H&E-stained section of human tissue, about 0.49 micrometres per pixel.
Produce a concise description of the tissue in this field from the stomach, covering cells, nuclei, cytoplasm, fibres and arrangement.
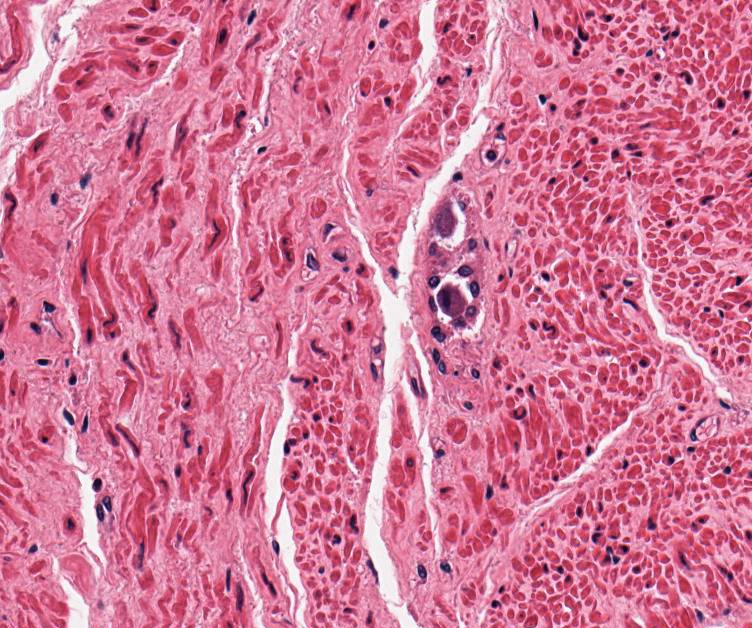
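You've got bundles of smooth muscle here, cut in several different planes. Over on the right the cells are sectioned across, so they show up as small rounded profiles. Where they're cut lengthwise, the nuclei look elongated and dark blue. The muscle cell cytoplasm takes a bright pink stain.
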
